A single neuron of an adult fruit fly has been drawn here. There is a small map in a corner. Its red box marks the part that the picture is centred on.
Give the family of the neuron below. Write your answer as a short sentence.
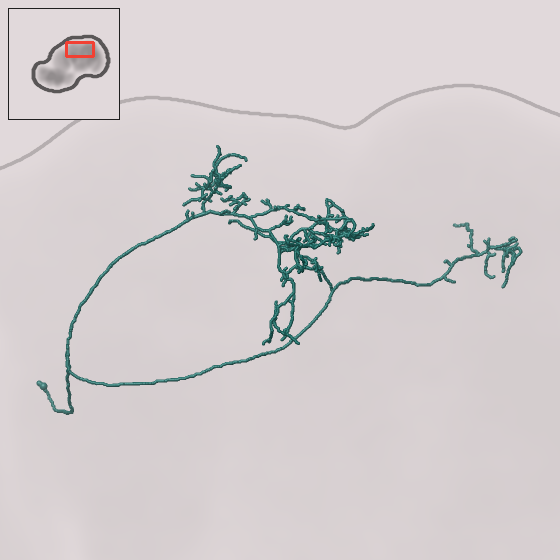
The family is hemilineage VLPl&p1_posterior.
